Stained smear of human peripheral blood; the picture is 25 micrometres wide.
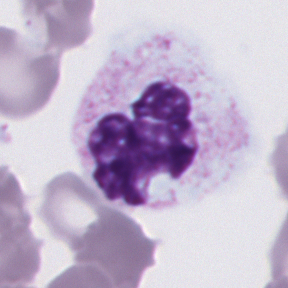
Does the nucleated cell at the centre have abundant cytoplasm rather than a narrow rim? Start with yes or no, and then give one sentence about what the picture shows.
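Yes. The cytoplasm is plentiful and very pale.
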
